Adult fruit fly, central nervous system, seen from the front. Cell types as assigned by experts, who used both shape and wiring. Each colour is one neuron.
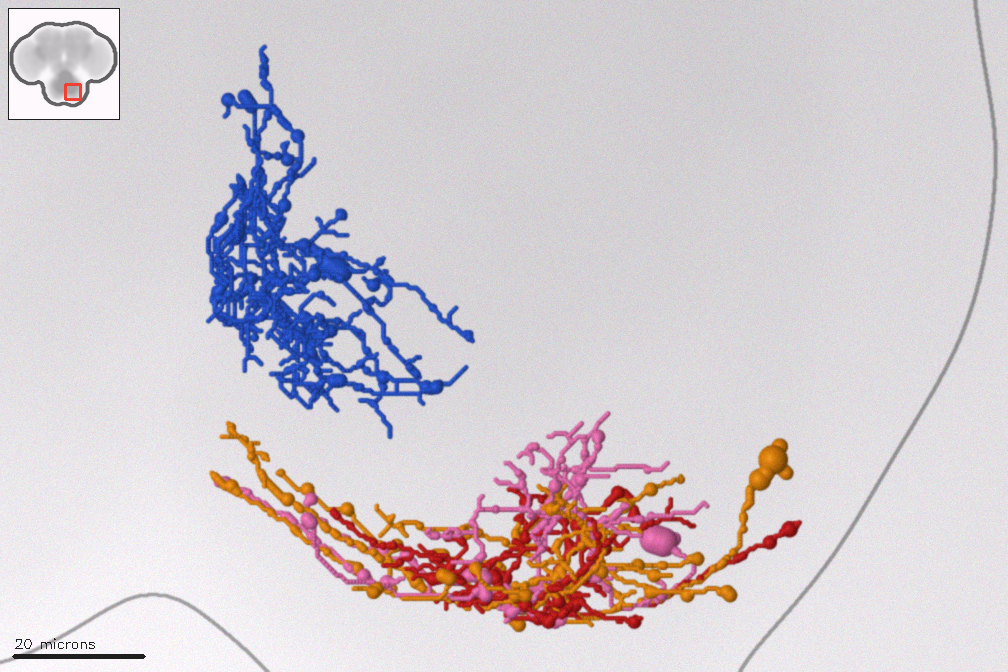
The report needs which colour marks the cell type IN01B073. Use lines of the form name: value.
colour: pink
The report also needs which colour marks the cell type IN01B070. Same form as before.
colour: orange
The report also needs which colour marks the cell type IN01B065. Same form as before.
colour: blue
